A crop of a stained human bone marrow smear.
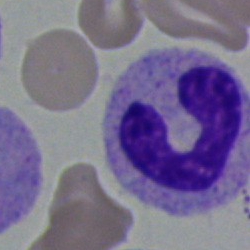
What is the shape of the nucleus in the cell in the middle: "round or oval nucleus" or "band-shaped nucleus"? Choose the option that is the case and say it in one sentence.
The nucleus has been drawn out into a curved band lacking separate lobes.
